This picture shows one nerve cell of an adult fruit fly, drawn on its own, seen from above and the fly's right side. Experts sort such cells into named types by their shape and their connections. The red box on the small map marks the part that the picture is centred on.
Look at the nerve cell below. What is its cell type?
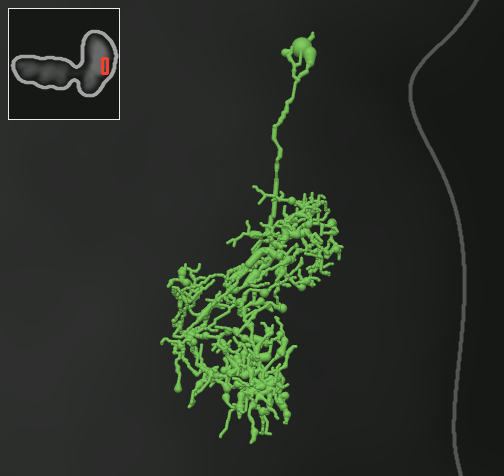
GNG482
